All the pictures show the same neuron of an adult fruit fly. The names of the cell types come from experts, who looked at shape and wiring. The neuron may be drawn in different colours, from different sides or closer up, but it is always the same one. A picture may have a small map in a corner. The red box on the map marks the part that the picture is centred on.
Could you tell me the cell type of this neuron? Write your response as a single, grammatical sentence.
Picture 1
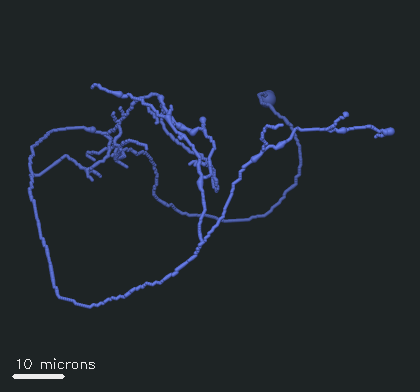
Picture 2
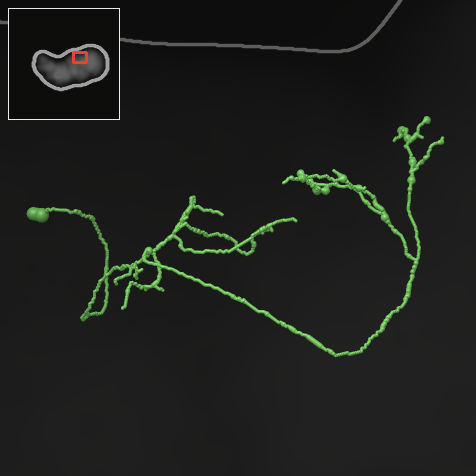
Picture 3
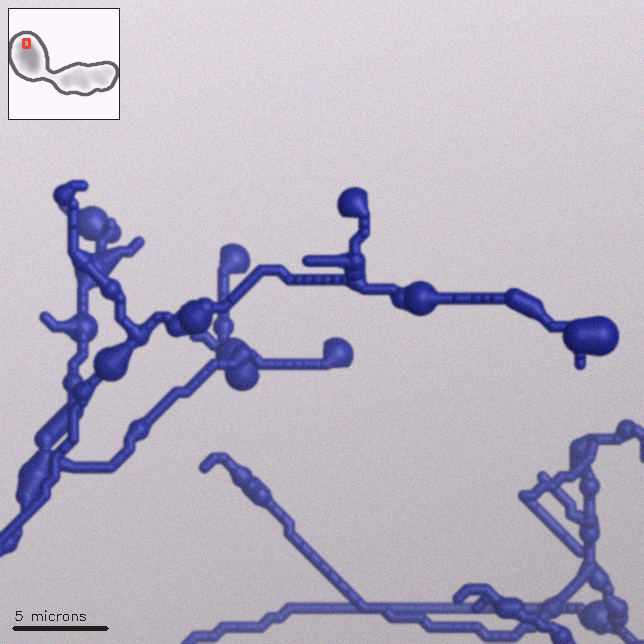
As for cell type, this neuron is SMP522.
